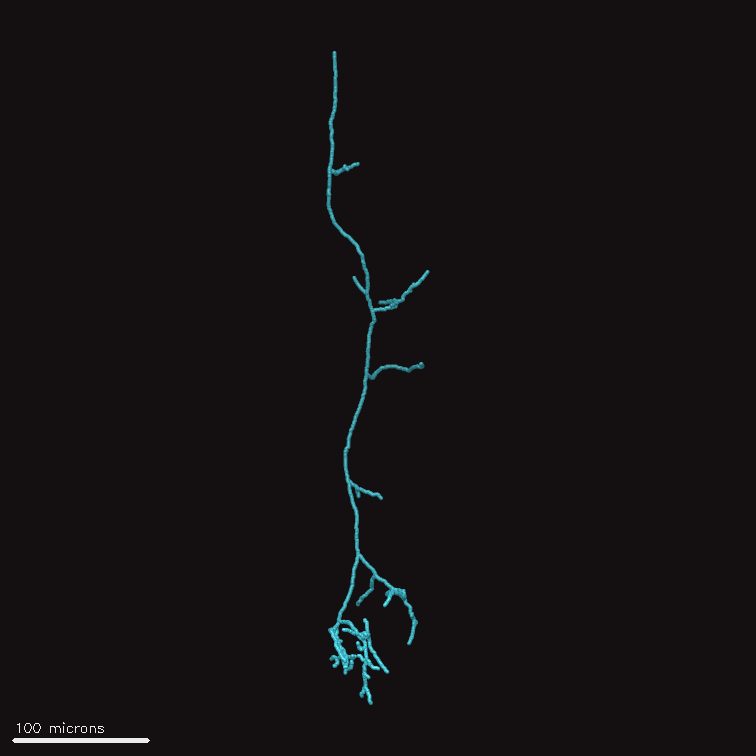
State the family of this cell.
hemilineage LB7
